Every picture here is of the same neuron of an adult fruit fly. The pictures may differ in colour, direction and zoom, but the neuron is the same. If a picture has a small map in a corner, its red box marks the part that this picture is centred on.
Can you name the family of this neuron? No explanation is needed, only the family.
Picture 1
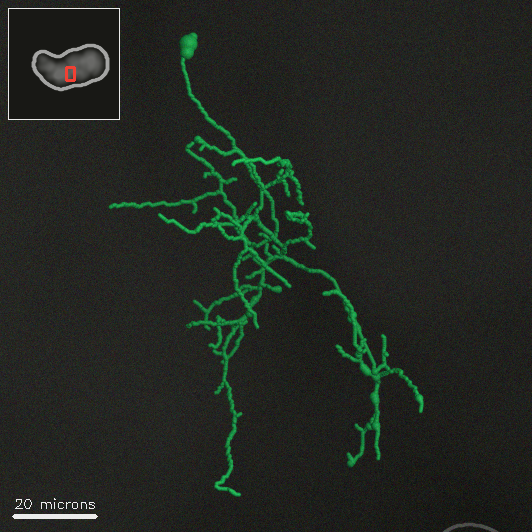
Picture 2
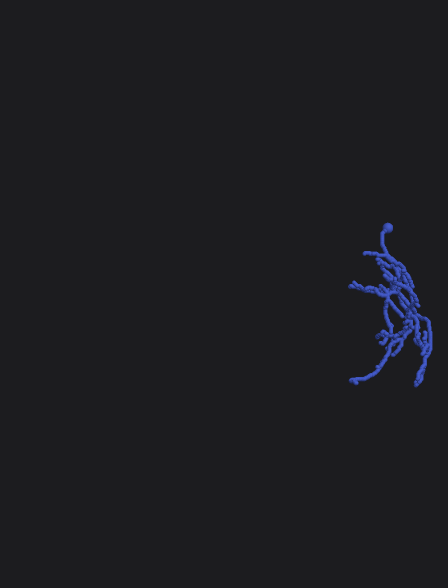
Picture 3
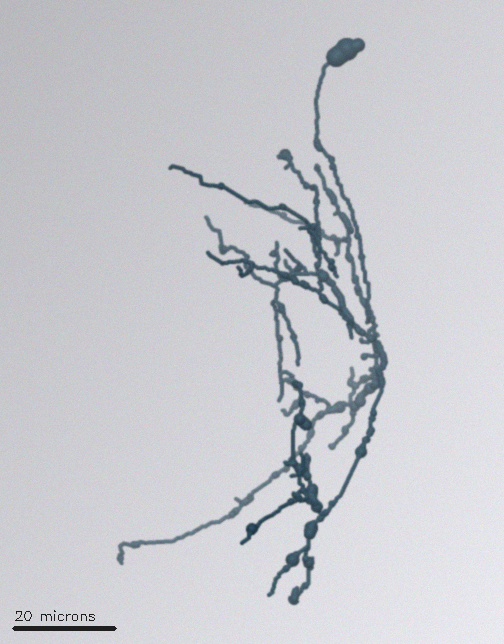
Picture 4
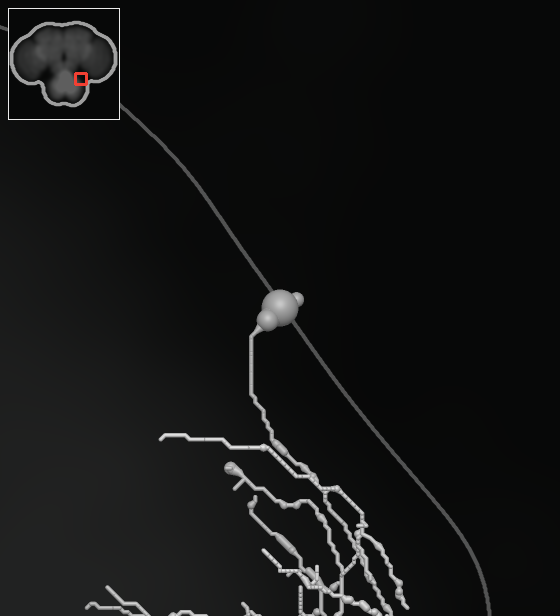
hemilineage 19A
